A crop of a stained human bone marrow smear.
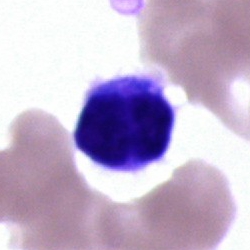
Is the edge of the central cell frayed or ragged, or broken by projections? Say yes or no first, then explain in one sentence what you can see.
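Yes. The upper margin of the cell looks slightly ragged rather than smooth.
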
